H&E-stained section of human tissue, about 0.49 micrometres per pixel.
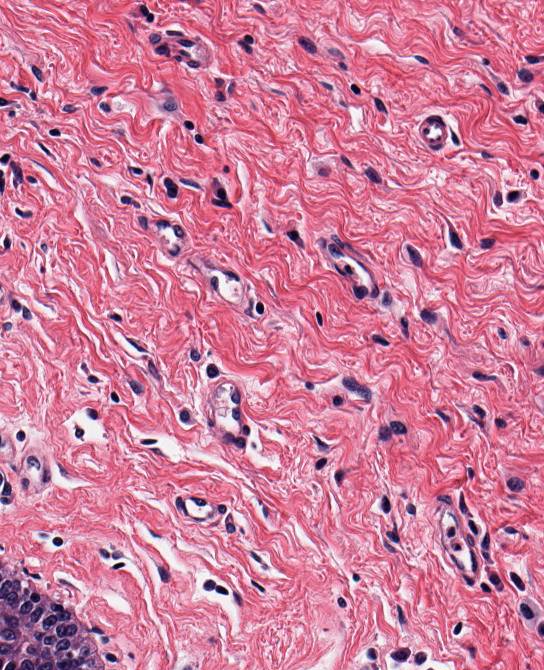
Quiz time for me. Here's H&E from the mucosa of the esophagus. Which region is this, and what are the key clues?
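I'd call this loose connective tissue. Pink fibrous stroma with wavy, bright eosinophilic collagen bundles takes up nearly the whole field. Only the bottom-left corner holds a dense purple cluster of tightly packed cells with dark round nuclei and scant cytoplasm. I see no fat cells.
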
